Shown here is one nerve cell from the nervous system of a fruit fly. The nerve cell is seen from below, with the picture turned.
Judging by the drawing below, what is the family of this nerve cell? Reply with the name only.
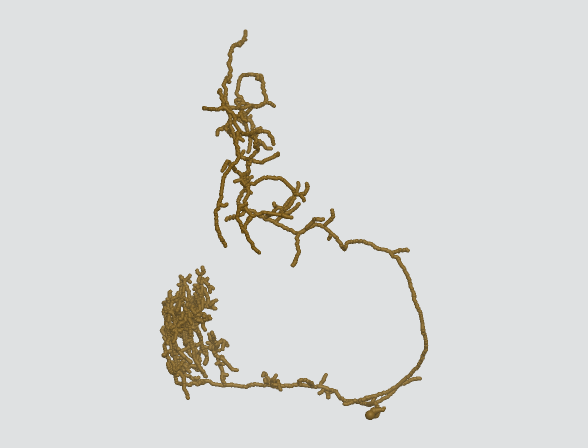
LOLP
